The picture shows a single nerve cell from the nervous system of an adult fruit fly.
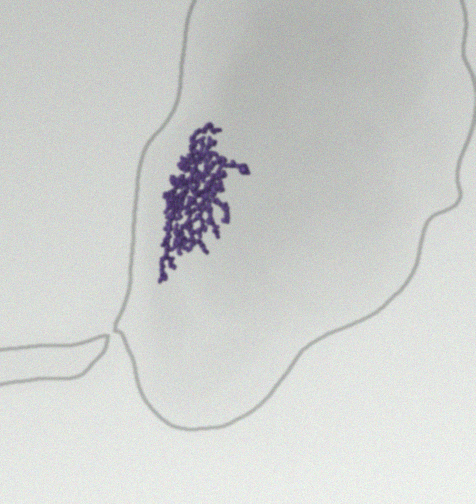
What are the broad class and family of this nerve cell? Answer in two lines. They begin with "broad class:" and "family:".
broad class: optic-lobe intrinsic neuron
family: Cm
